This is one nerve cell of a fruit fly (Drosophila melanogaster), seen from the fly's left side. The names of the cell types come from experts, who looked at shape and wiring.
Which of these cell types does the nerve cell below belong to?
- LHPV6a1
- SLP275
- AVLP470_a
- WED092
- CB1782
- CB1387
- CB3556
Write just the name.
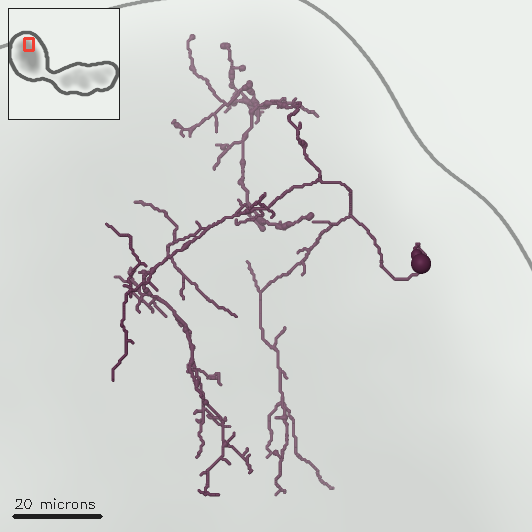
SLP275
